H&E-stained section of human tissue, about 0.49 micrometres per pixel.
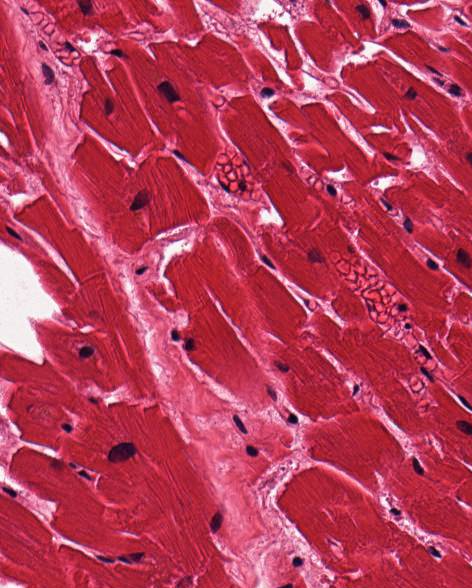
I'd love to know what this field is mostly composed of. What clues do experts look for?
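It is myocardium. On form: the elongated fibres branch and join rather than running as separate parallel cylinders.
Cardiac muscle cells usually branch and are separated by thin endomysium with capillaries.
Vessels: red blood cell clusters inside capillaries lie between fibres, upper centre and right middle. On colour: the fibres are deep red.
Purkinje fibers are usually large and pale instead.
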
